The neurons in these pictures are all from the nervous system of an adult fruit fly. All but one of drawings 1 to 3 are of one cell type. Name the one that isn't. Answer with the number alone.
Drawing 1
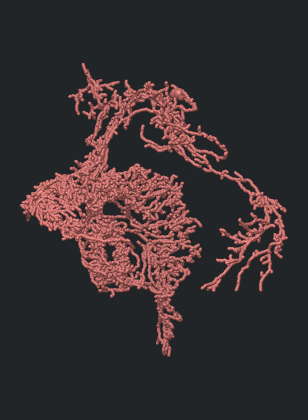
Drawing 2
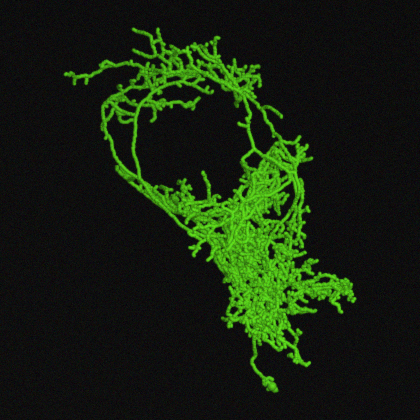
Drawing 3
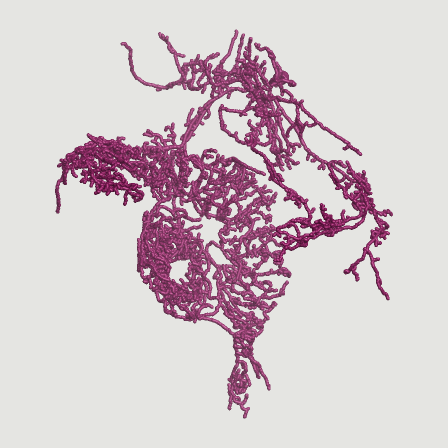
2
